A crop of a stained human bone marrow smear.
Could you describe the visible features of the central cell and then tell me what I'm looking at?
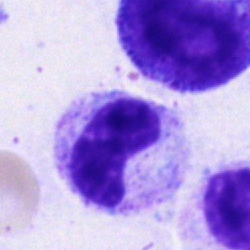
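Start with the outline: round and smooth. The nucleus curves like a kidney bean, indented side facing right. It sits toward the left, leaving a wider band of cytoplasm on the right. Its chromatin is dense, dark purple, coarsely clumped. We have a band neutrophil here.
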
